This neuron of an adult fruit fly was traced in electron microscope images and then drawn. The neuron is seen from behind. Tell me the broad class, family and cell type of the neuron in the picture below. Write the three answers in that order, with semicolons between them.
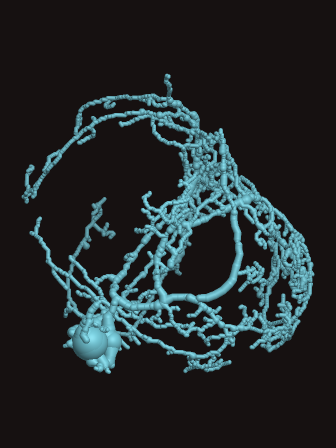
efferent neuron of the nerve cord; hemilineage 00B; EN00B013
